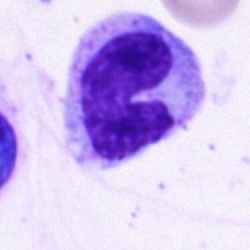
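Band neutrophil at the centre of a stained human bone marrow smear, seen by light microscope. Nucleus first: it is indented on its right side into a kidney or C shape, and no nucleolus is visible. Next, the cytoplasm: its rim is widest on the right, beside the nuclear notch. Last, the outline: rounded, with no surface projections.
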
